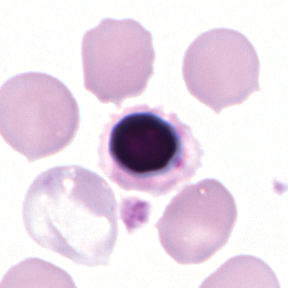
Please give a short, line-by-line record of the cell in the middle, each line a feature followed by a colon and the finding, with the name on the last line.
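Chromatin: see how dense and dark purple it is throughout the nucleus.
Nucleoli: none are visible in the nucleus.
Cytoplasm: pale pinkish-lilac.
Outline: irregular, with small bumps along it.
Name: normoblast.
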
